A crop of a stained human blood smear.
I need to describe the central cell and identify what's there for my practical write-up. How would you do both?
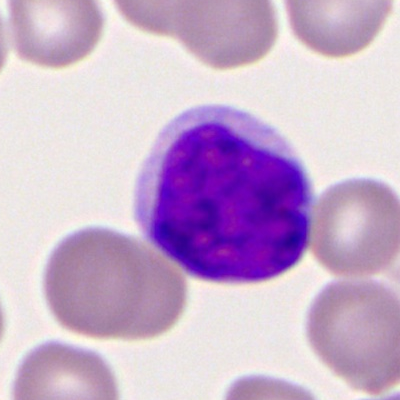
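A single unlobed nucleus occupies most of the cell. Its chromatin is dark purple and coarsely clumped. The cytoplasm is limited to a thin rim surrounding the nucleus. The cell is a lymphocyte.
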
